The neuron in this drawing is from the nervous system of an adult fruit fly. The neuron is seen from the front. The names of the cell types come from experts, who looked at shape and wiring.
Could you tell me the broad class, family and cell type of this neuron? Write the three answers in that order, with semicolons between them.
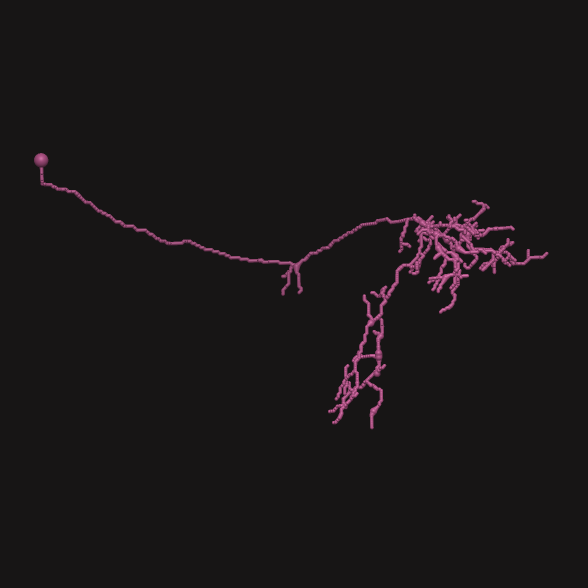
optic-lobe intrinsic neuron; Tm; Tm24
